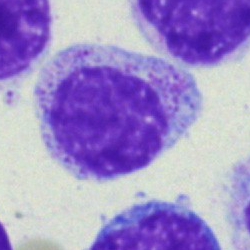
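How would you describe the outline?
Roughly oval and smooth, without surface projections.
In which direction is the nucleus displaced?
Toward the lower left, leaving a wider rim of cytoplasm at the top and right.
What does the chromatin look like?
Purple and finely mottled, with small scattered pale spots.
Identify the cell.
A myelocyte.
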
